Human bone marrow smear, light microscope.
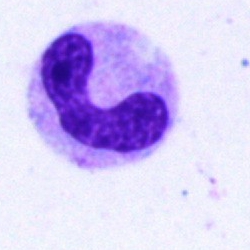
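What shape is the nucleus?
A curved, horseshoe-like band, with its opening facing the upper right.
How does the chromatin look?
Dark purple and coarsely clumped.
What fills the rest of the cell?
Abundant, pale pinkish-lilac cytoplasm holding fine, faint granules.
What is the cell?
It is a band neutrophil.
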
